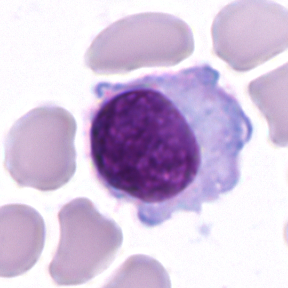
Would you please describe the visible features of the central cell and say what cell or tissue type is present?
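Look first at the edge of this cell: its outline is irregular, with small blunt projections along the cytoplasmic margin. The nucleus sits toward the left, so most of the cytoplasm lies to its right. Its chromatin is dark purple and coarsely clumped. The cytoplasm is pale grey-blue and deepens to a stronger blue at its outer edge. This is a plasma cell.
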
